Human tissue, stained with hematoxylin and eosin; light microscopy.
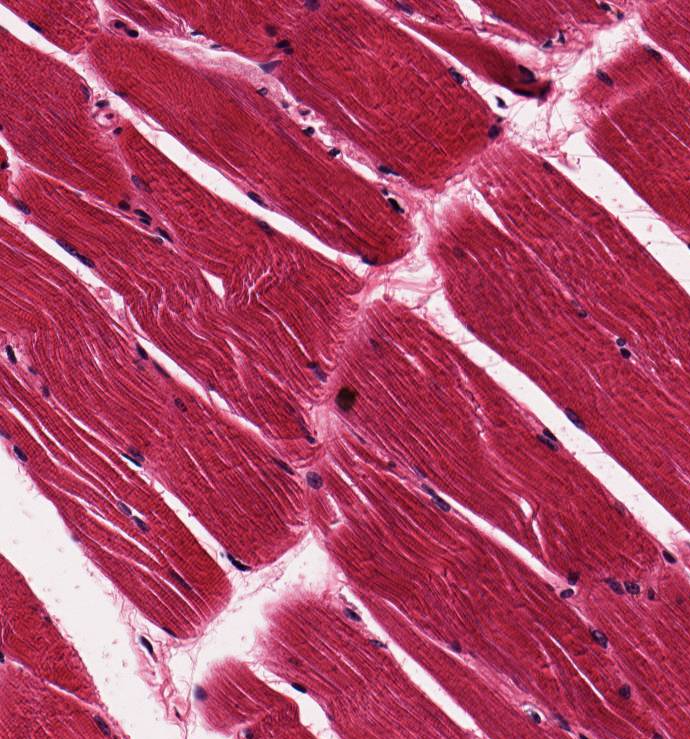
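Skeletal muscle: long fibres lie parallel, running diagonally from upper left to lower right across the whole field. They stain a deep, even red-pink with eosin. Fine lines run lengthwise along them. The small, dark, elongated nuclei lie mostly along the fibre edges.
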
